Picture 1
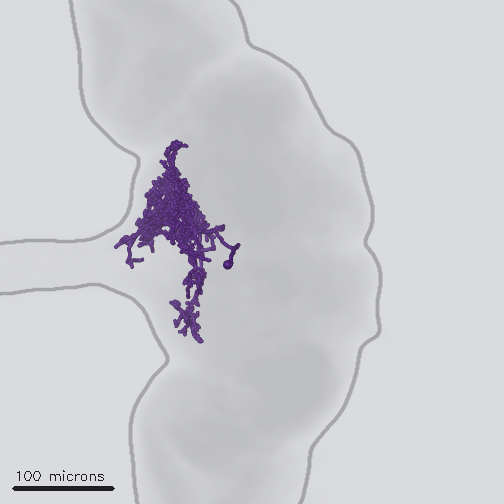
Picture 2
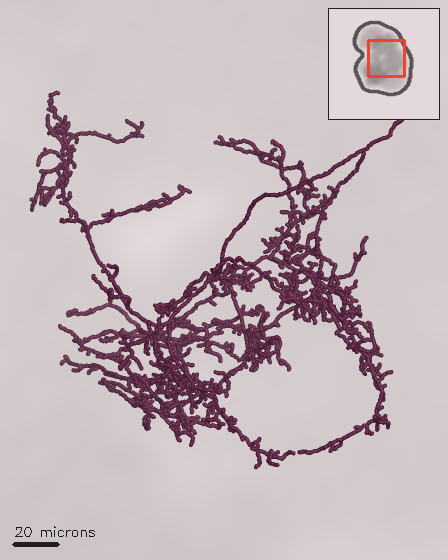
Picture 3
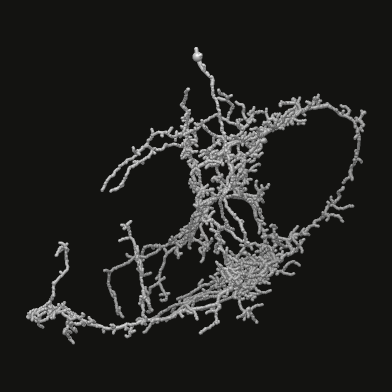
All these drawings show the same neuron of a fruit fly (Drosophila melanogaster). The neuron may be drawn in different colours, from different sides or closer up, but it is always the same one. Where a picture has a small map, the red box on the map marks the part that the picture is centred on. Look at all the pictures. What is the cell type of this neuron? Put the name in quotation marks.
"PS116"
